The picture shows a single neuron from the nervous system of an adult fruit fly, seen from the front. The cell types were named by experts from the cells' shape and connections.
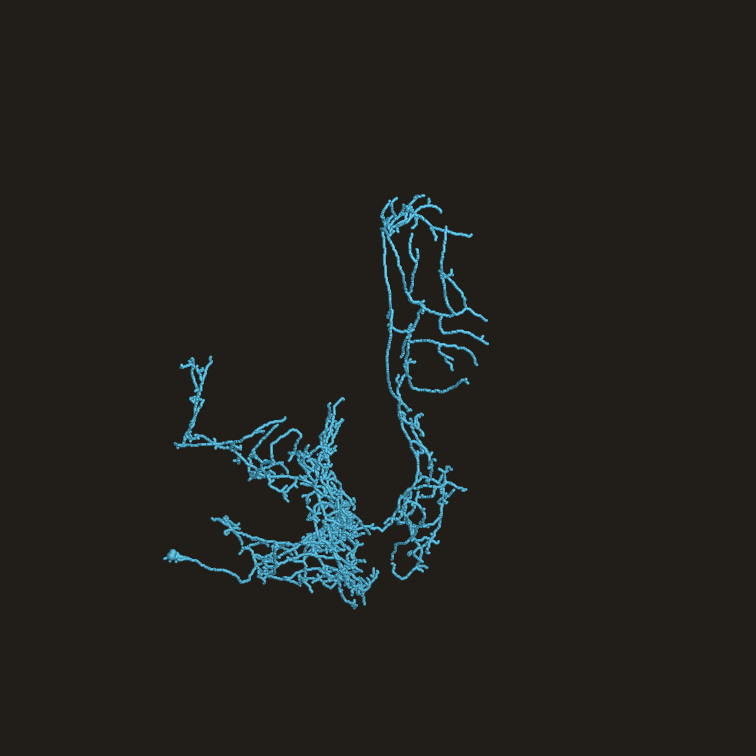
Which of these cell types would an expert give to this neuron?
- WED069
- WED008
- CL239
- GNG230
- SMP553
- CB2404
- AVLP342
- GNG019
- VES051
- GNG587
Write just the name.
GNG587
